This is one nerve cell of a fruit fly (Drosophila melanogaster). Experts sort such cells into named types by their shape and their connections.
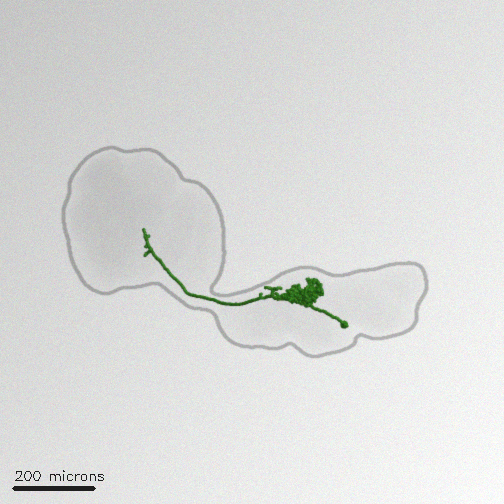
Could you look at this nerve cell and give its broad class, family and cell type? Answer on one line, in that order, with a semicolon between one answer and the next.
ascending neuron; hemilineage 03B; AN03B039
